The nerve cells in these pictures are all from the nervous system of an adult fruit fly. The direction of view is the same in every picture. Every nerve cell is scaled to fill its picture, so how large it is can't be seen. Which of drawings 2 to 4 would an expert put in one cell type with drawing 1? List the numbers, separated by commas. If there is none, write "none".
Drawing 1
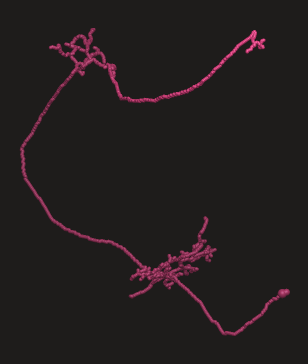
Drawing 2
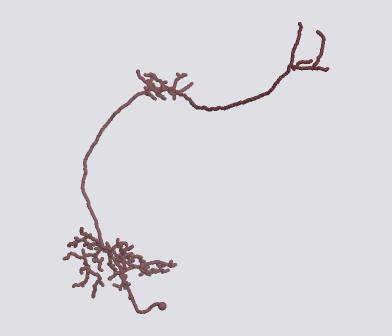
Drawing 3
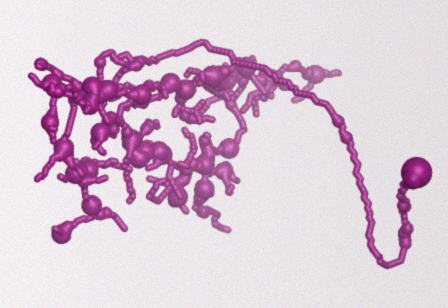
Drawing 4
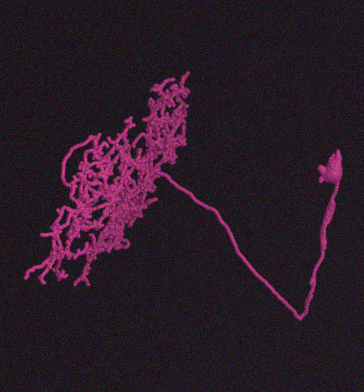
2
